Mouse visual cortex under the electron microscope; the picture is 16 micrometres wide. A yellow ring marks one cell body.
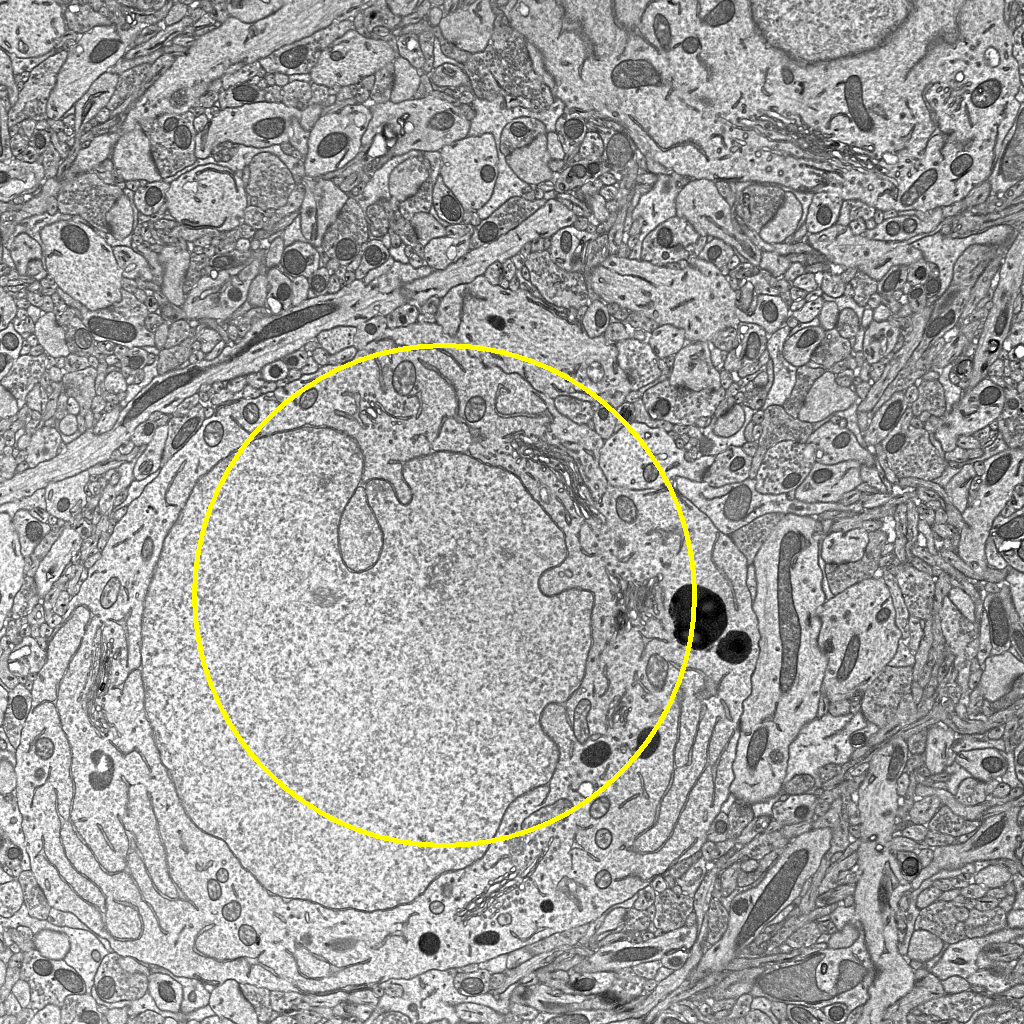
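Inhibitory neuron (marked cell), mouse visual cortex, electron micrograph. A large rounded nucleus fills most of the ring; at its top the envelope folds into a deep, narrow loop reaching inward. Chromatin is pale and finely dispersed, with no dark band lining the envelope. Several very dark, rounded dense bodies sit in the cytoplasm right of the nucleus.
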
